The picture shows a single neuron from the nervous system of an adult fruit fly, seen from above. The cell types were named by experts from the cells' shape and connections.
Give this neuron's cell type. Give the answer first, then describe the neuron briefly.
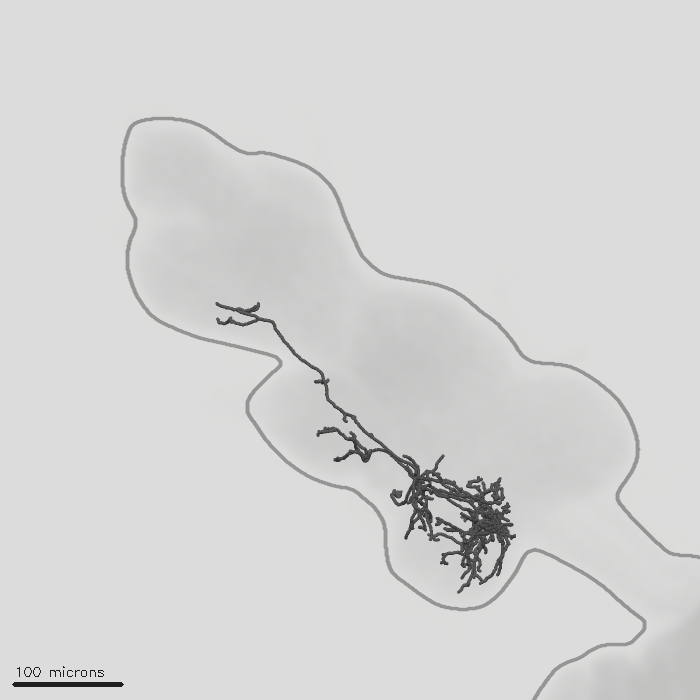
The cell type is TN1c_b. This is a nerve-cord intrinsic neuron. From left to right in the picture it spans about 300 microns. In this view it is about as wide as it is tall.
